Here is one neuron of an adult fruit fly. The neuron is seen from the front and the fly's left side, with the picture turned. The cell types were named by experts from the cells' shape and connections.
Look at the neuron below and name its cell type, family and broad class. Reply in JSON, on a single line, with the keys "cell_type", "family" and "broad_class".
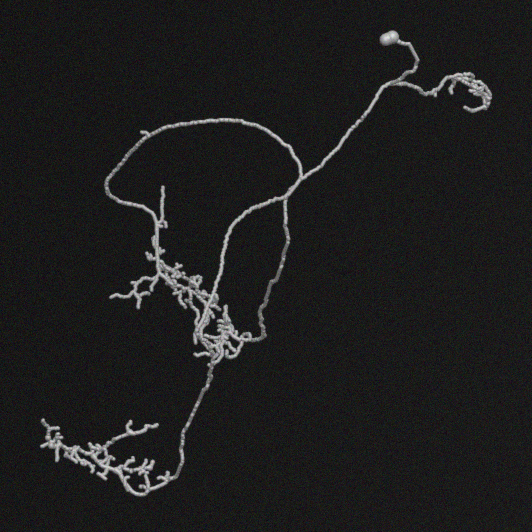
{"cell_type": "PS082", "family": "hemilineage AOTUv3_ventral", "broad_class": "central-brain intrinsic neuron"}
